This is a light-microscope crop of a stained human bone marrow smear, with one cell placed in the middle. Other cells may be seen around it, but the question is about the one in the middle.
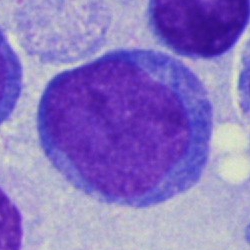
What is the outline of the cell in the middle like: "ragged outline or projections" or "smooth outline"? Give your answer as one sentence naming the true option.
The cell has an even edge, with no ragged parts or projections.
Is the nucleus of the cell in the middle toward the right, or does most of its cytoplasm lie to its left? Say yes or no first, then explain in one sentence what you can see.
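No. The nucleus sits toward the left, leaving a wider band of cytoplasm on the right.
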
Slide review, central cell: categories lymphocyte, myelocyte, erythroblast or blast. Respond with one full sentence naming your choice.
At the center of the crop sits a blast.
